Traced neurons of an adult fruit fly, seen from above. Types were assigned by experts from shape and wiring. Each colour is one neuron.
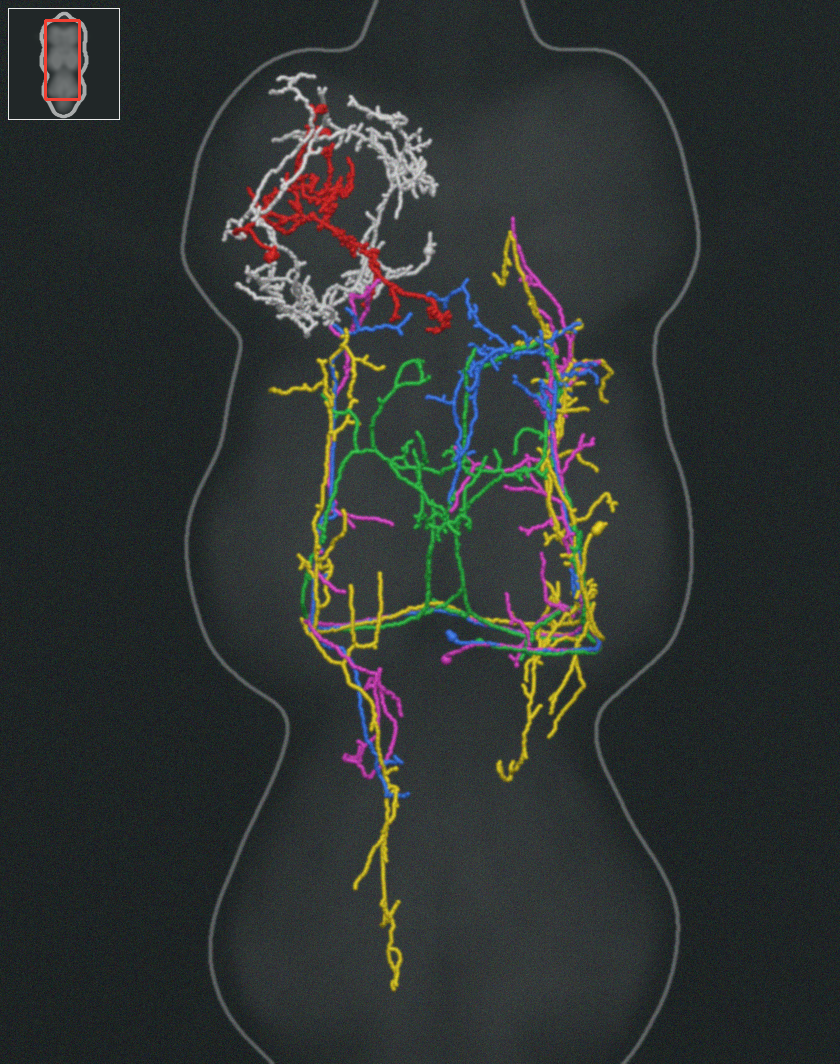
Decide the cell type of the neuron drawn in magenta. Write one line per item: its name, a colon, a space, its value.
cell type: IN19B071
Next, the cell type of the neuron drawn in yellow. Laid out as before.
cell type: IN19B055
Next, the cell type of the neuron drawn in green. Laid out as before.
cell type: IN19B088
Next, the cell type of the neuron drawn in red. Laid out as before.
cell type: IN19A120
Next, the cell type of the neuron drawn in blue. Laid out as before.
cell type: IN19B085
